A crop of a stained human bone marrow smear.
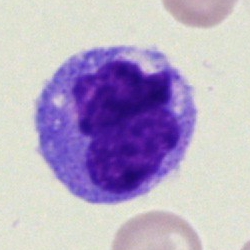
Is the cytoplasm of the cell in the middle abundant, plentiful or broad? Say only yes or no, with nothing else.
Yes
